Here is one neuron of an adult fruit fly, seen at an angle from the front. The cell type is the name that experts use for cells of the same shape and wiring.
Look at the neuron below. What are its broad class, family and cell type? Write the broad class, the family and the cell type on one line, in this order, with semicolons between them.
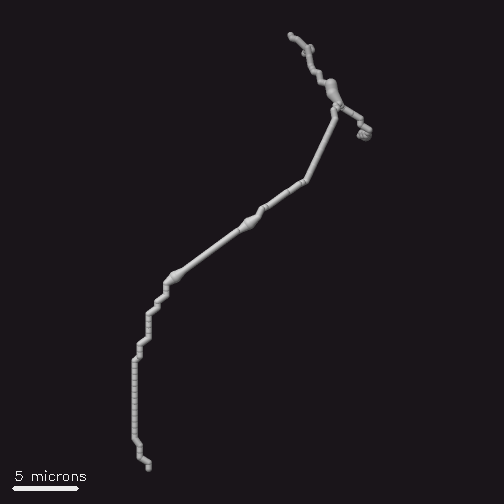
sensory neuron entering the brain; class mechanosensory; BM_MaPa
